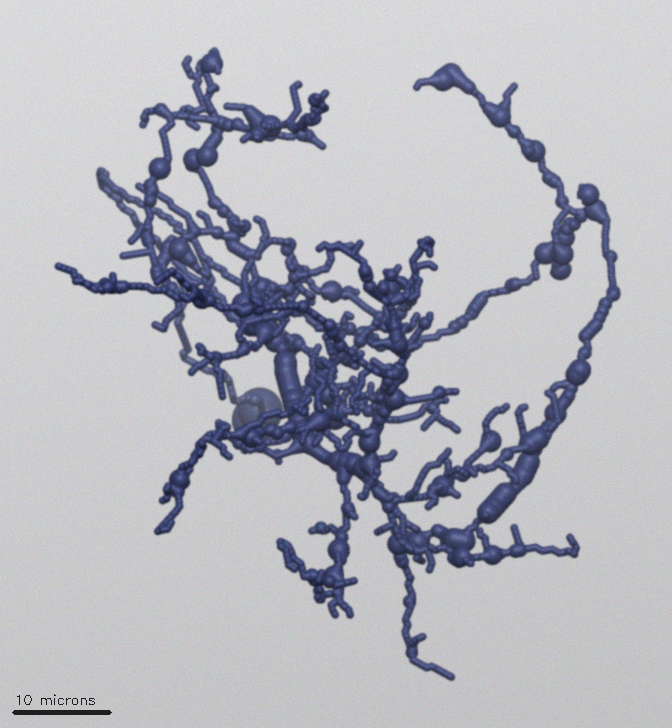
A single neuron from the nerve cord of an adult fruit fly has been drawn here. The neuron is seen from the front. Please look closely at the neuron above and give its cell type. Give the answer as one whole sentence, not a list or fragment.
The cell type for the neuron is IN20A.22A047.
